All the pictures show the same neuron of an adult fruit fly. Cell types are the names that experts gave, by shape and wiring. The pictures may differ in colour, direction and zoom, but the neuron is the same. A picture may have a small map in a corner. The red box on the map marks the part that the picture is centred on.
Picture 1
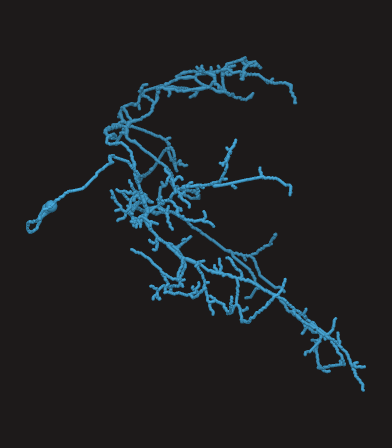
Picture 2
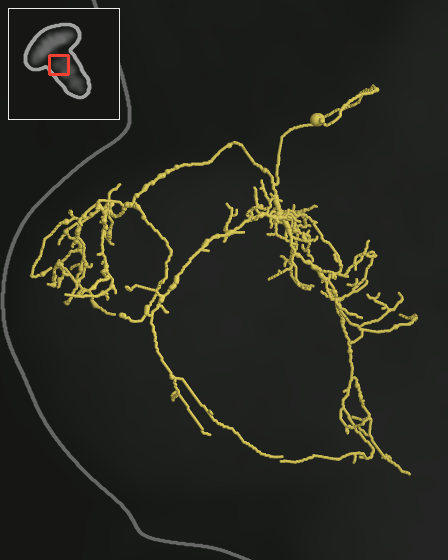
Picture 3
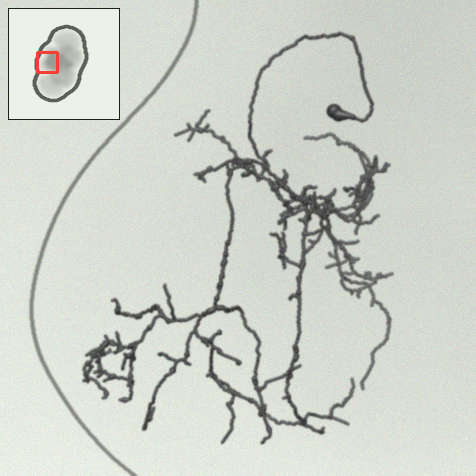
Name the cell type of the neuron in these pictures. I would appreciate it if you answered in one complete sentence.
The neuron belongs to cell type IN01A063_b.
